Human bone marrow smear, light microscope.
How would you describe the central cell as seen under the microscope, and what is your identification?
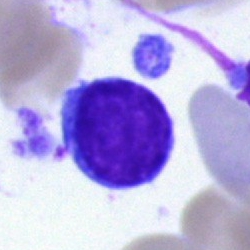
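Cytoplasm appears only as a thin rim, mainly at the left edge. The chromatin is deep purple and finely mottled, without coarse dark blocks. No granules are visible in the cytoplasm. A small purple fragment lies just above the cell. The central cell is a lymphocyte.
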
